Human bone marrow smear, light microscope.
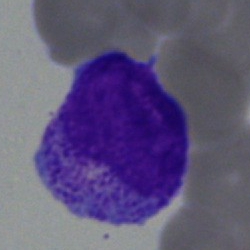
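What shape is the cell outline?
Roughly round to oval, with slightly uneven edges.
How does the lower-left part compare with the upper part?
It is paler and mottled; the upper part is darker.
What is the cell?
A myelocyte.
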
